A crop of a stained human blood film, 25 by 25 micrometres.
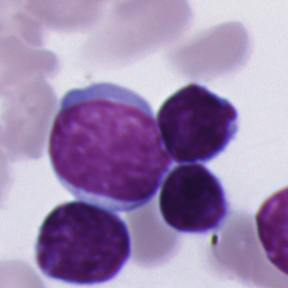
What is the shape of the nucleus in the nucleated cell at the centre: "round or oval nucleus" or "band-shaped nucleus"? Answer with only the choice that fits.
Round or oval nucleus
